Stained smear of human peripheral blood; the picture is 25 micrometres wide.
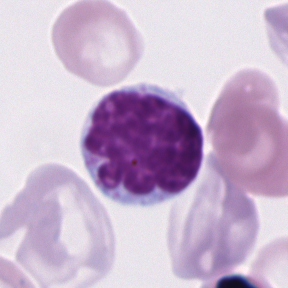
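Typical lymphocyte: at about 11 micrometres across, it is mostly nucleus, roughly 10 micrometres wide and filling about 80% of the area. The chromatin is coarse and clumped, lighter patches between darker masses. Pale blue cytoplasm makes only a thin rim, and you can spot a few tiny pinkish dots near the lower edge.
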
